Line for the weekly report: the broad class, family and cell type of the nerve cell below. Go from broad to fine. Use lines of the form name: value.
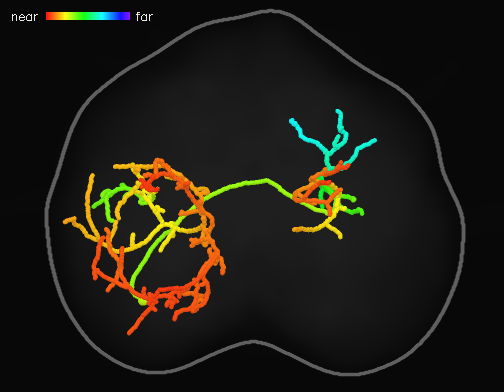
broad class: nerve-cord intrinsic neuron
family: hemilineage 08B
cell type: IN08B040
